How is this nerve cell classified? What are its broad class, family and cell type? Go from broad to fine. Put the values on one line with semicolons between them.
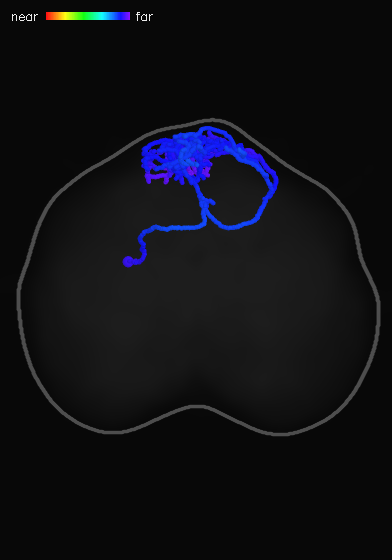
nerve-cord intrinsic neuron; hemilineage 06A; IN06A098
